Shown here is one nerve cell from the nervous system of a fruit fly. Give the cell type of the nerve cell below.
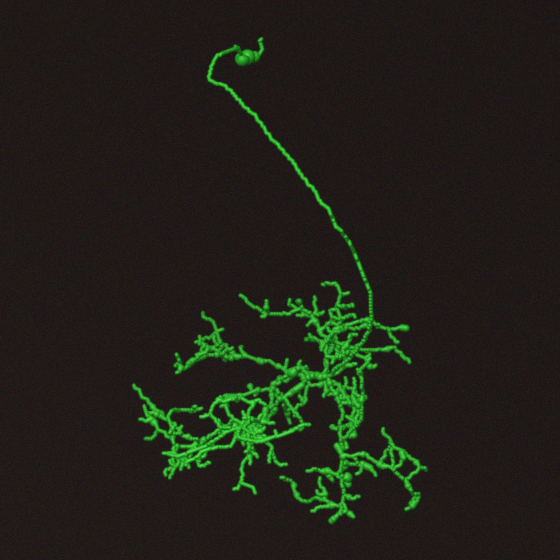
IN12B034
